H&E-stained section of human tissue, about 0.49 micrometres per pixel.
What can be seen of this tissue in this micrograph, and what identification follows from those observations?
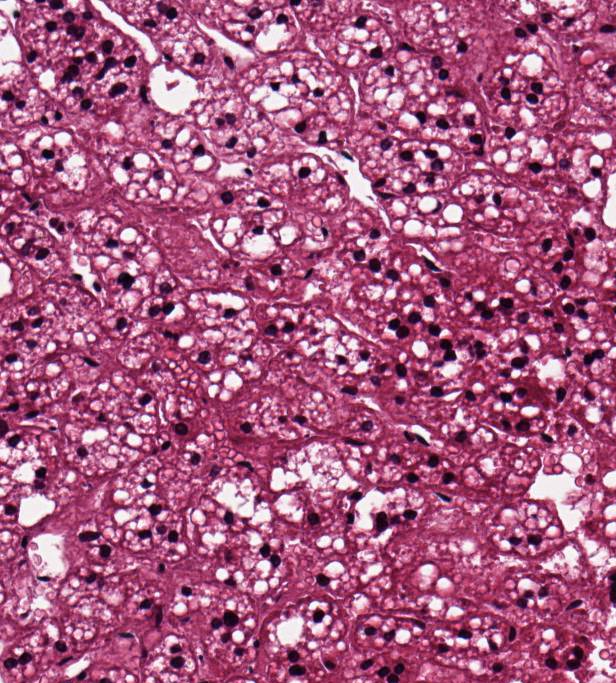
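First, pink cytoplasm filled with many small, round, clear vacuoles. Next, small, round, darkly stained nuclei, mostly central among the vacuoles rather than pressed to the cell edge. Then, no gland lumina or tubules in the nests. Name: adrenal gland.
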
